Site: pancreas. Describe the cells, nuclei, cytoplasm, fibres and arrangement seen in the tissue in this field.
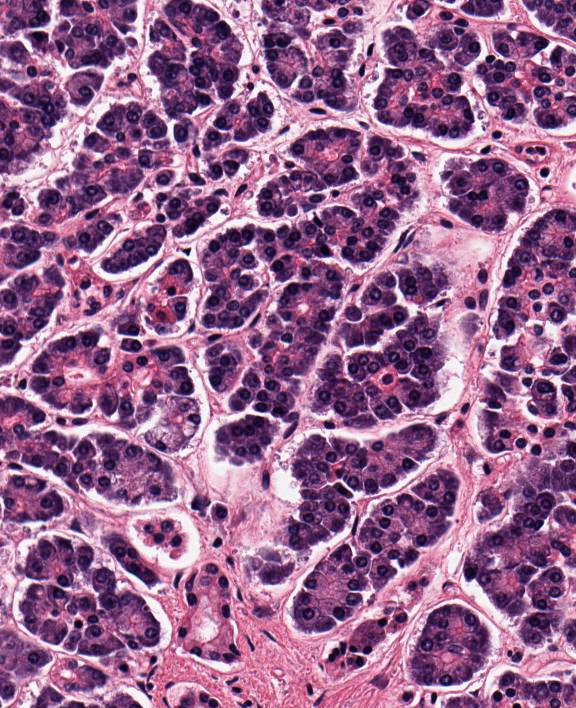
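Acinar cells each contain a single round, dark nucleus. A few small ducts with open lumens, lined by cuboidal cells with pink cytoplasm, are present, for example at the left middle. Fibrous stroma is thickest at the bottom centre. Fat cells are absent throughout the field.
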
